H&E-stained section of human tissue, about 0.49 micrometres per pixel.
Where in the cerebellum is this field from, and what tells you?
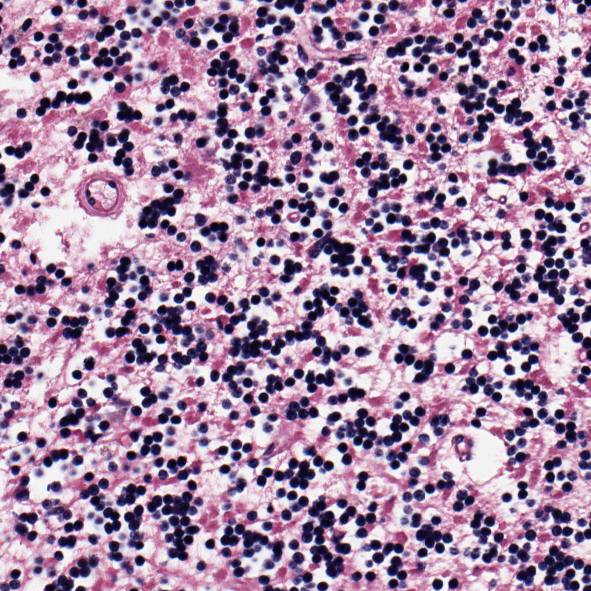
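Shown here is the granular layer. Small, round, uniformly dark purple nuclei with barely any visible cytoplasm are densely scattered across the whole field, forming no glands, tubules or follicles.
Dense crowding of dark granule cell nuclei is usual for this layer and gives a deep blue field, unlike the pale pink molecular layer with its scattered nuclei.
Between the nuclei the material is pale pink and finely wispy rather than collagenous. A small round vessel with a thick pink wall lies in the upper left.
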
